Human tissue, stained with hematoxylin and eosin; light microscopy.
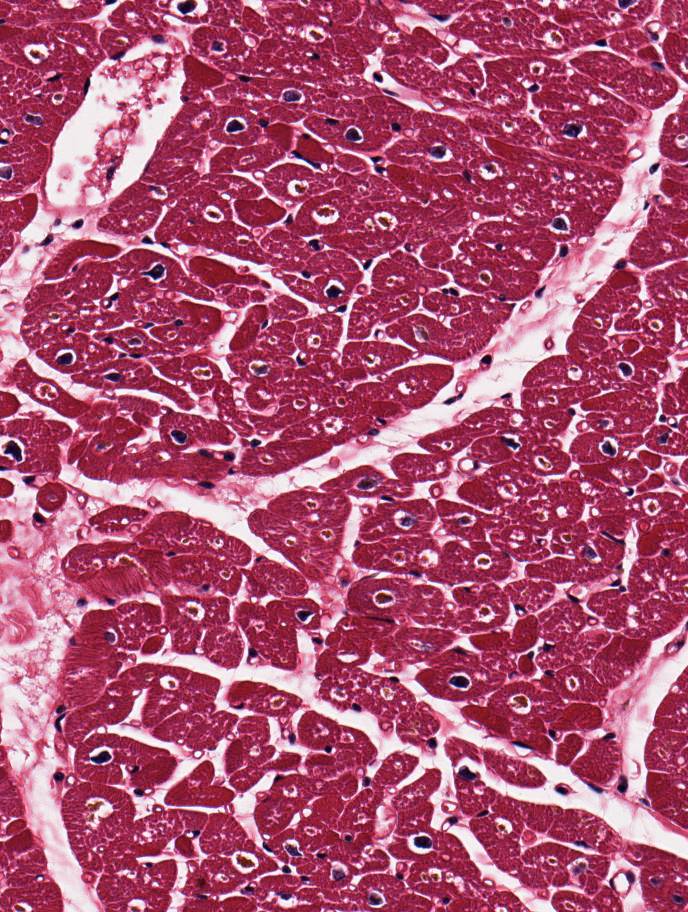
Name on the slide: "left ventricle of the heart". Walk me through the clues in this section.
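In this section of the left ventricle of the heart, each fibre profile that shows a nucleus has a single one, placed centrally.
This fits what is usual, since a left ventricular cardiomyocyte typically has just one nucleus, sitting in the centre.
Many of these central nuclei are surrounded by a pale, clear halo in the cytoplasm, and golden-brown granules lie in that pale zone around some of them. Small, dark, elongated nuclei lie in the narrow spaces between the fibres.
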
